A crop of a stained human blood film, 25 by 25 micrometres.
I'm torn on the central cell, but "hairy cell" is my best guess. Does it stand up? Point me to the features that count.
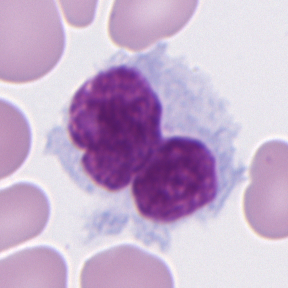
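Looking first, the cytoplasm is a pale greyish blue, with no distinct granules in it. Its edge is ragged, with fine, hair-like projections. Red cells surround the cell, and none overlaps its nucleus.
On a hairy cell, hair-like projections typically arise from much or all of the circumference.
That ragged, hairy edge is what speaks for hairy cell when I weigh it against monocyte. So the name hairy cell fits.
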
